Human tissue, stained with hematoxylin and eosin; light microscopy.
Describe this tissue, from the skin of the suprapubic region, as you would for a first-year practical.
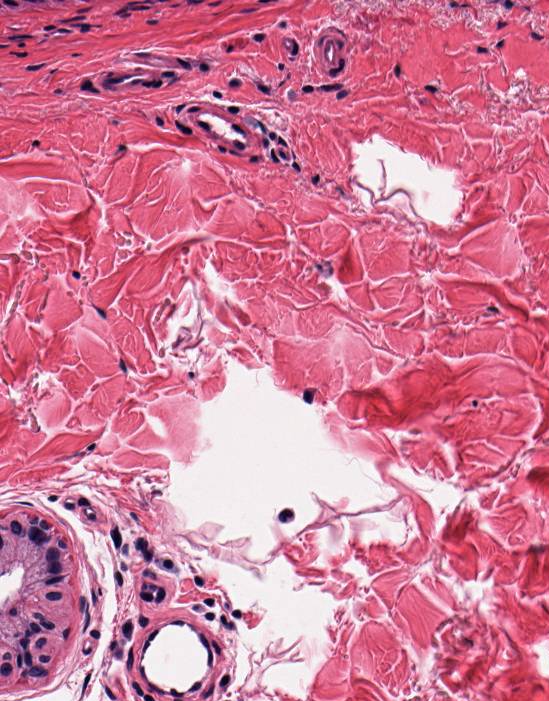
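Thick, eosinophilic collagen bundles fill most of this field, and they run in haphazard directions. In the upper part I see a few small vessels with narrow lumens. Nuclei between the bundles are sparse, small and dark. I find no adipocytes at all.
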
